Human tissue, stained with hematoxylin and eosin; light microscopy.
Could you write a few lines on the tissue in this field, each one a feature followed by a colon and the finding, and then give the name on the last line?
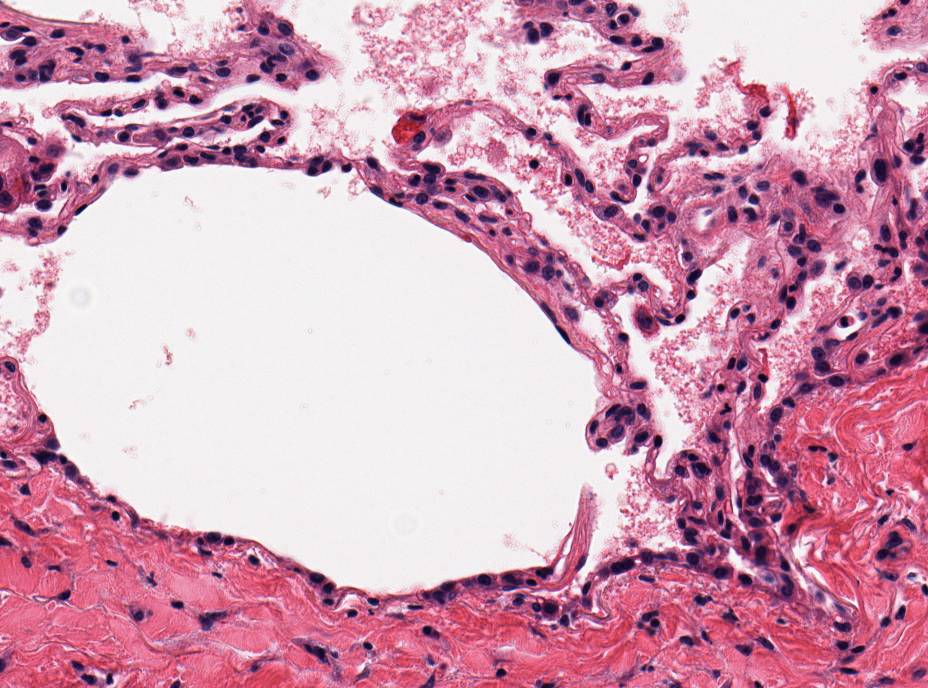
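Space: large, empty, rounded; centre-left
Septa: thin, branching, with flattened cells; upper half and right side
Collagen: dense, pink, wavy; bottom edge and lower right
Nuclei: mostly small, dark, oval to spindle-shaped
Name: lung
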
